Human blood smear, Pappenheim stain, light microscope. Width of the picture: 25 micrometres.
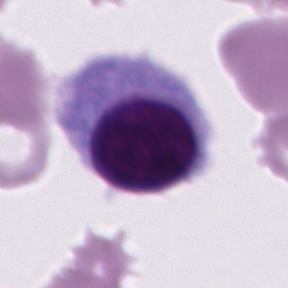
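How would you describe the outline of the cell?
Slightly irregular rather than smoothly round.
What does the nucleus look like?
It is round, smooth-edged and without indentation, about 9 by 8 micrometres, with dense dark purple chromatin throughout; it fills about 50% of the cell's area and lies toward the bottom of the cell.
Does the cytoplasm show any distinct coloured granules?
No, none are seen.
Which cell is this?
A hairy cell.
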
